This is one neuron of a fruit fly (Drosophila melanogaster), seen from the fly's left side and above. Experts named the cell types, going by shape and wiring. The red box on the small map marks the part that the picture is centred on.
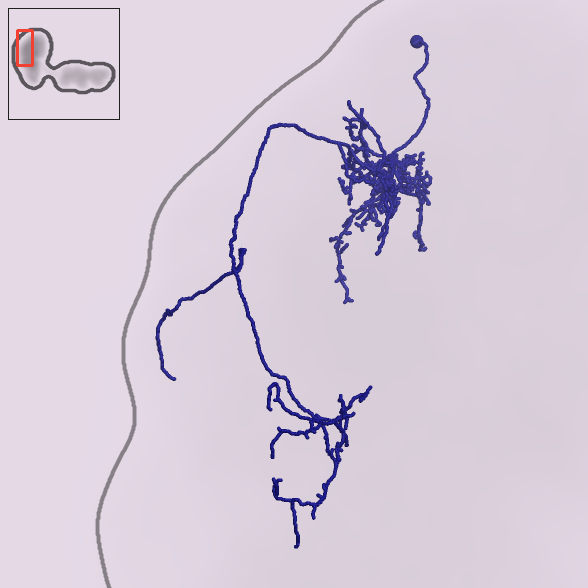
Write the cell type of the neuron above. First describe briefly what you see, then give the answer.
Dozens of branch ends can be seen. As drawn here it is taller than it is wide. This is a central-brain intrinsic neuron. Its cell type is AVLP742m.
